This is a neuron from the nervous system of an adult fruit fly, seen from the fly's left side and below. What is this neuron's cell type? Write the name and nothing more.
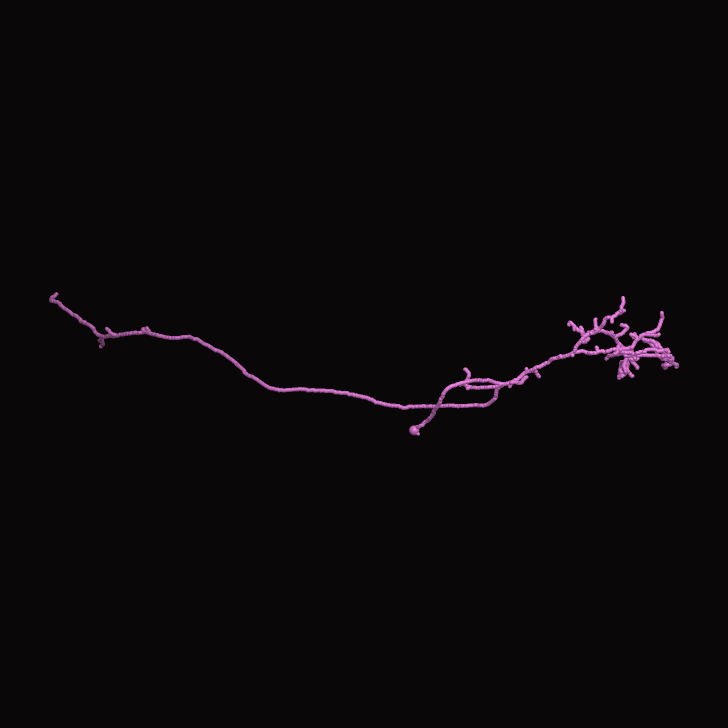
AN08B107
